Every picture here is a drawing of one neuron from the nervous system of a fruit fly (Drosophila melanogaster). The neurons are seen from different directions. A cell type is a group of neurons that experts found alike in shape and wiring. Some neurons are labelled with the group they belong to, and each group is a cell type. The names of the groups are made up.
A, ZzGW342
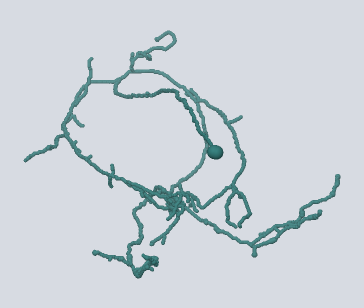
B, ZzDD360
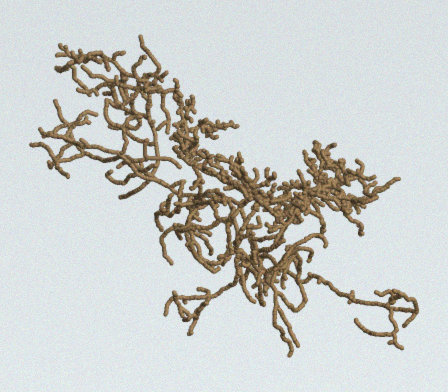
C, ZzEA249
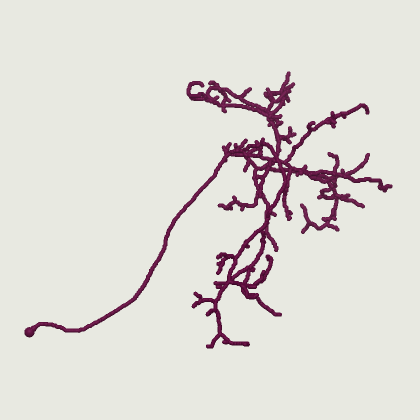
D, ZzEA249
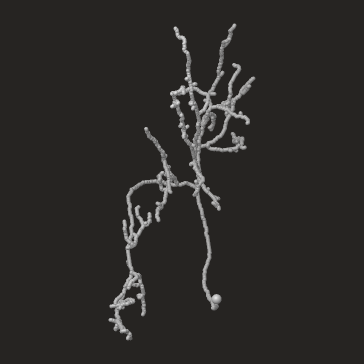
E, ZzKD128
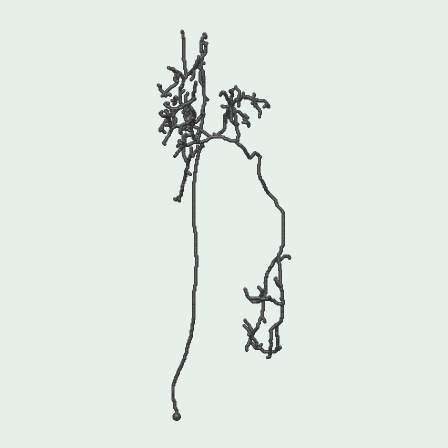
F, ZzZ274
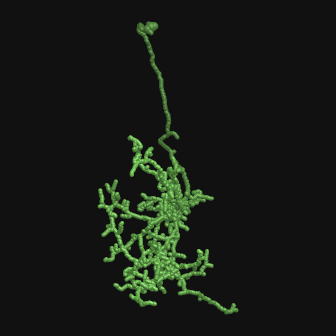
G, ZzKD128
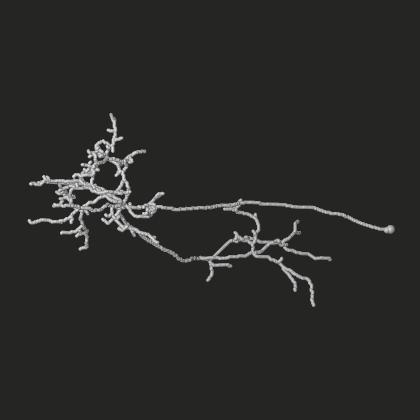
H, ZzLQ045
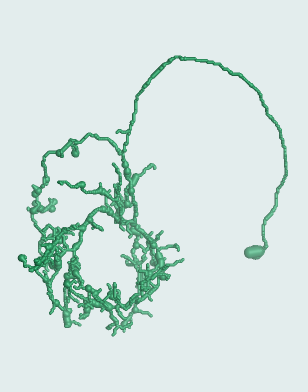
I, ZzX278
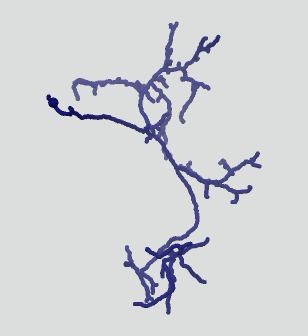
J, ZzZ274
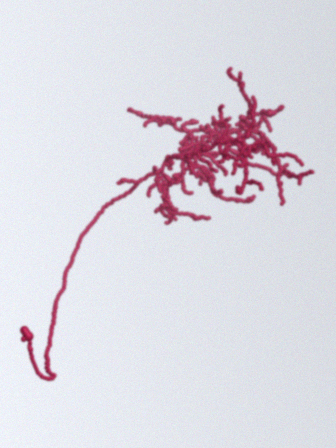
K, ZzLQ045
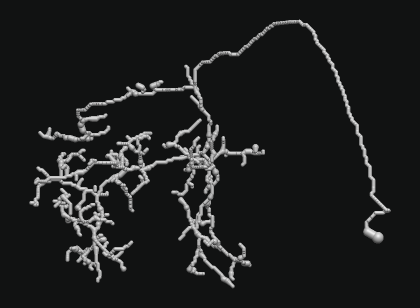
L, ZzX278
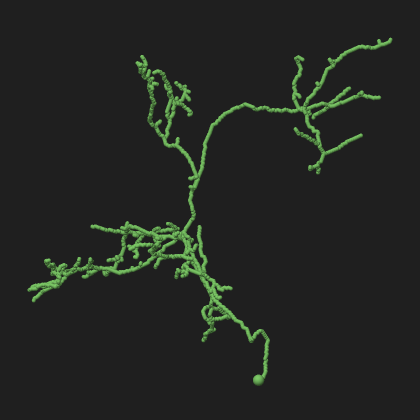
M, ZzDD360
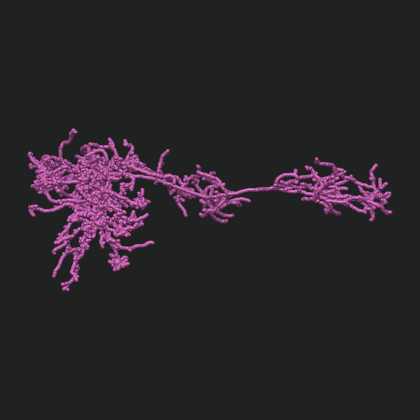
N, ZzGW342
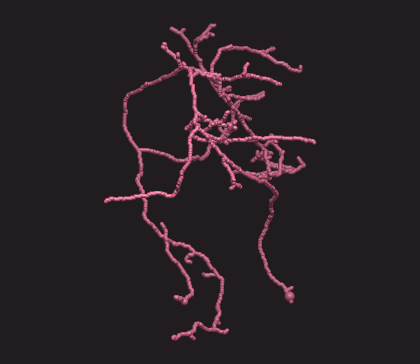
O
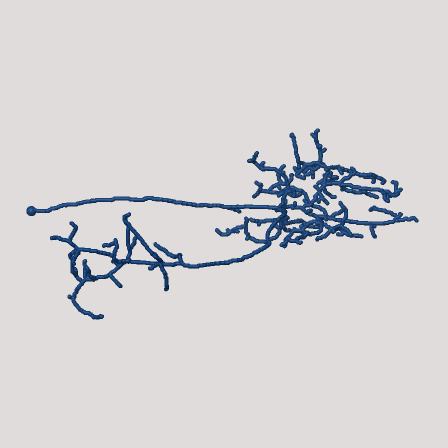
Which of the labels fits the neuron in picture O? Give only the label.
ZzKD128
